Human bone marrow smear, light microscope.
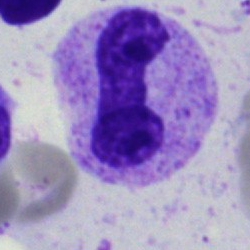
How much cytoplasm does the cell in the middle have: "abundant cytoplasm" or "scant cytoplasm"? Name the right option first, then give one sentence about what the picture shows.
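Abundant cytoplasm. The cytoplasm is abundant and widest on the right side of the nucleus.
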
